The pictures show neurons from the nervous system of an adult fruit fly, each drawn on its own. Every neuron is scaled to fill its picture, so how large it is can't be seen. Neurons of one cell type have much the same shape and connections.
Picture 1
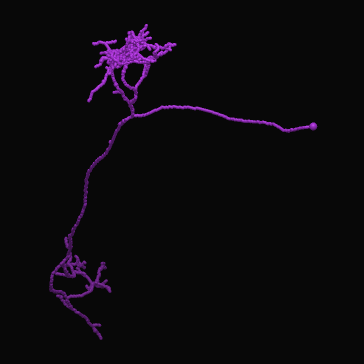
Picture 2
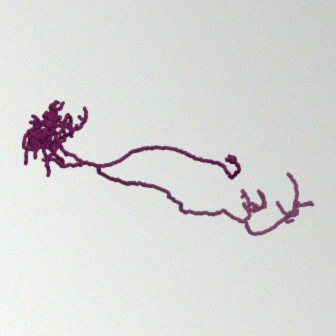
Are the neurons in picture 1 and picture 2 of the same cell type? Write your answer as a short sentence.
They are of the same cell type.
